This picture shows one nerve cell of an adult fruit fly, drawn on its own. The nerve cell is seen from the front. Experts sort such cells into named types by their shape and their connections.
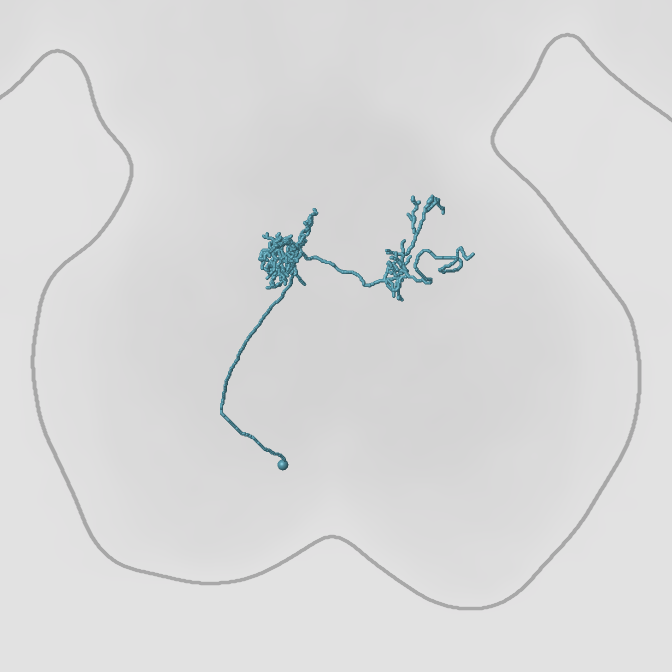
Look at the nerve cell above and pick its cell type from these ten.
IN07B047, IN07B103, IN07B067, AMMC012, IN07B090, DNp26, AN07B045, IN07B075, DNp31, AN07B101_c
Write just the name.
IN07B067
